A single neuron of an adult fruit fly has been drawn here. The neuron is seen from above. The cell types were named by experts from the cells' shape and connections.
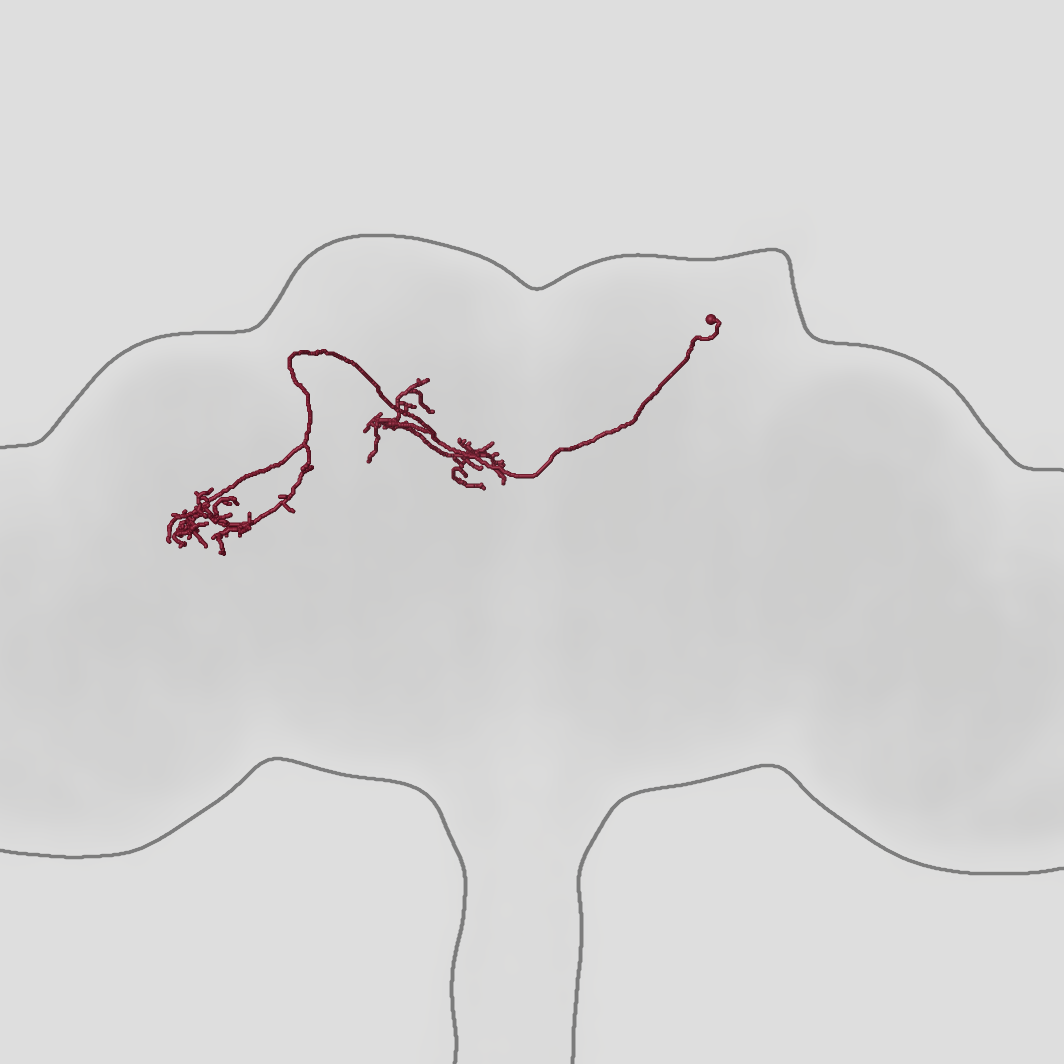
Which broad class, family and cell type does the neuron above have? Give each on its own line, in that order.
central-brain intrinsic neuron
hemilineage CREa1_ventral
mAL4I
